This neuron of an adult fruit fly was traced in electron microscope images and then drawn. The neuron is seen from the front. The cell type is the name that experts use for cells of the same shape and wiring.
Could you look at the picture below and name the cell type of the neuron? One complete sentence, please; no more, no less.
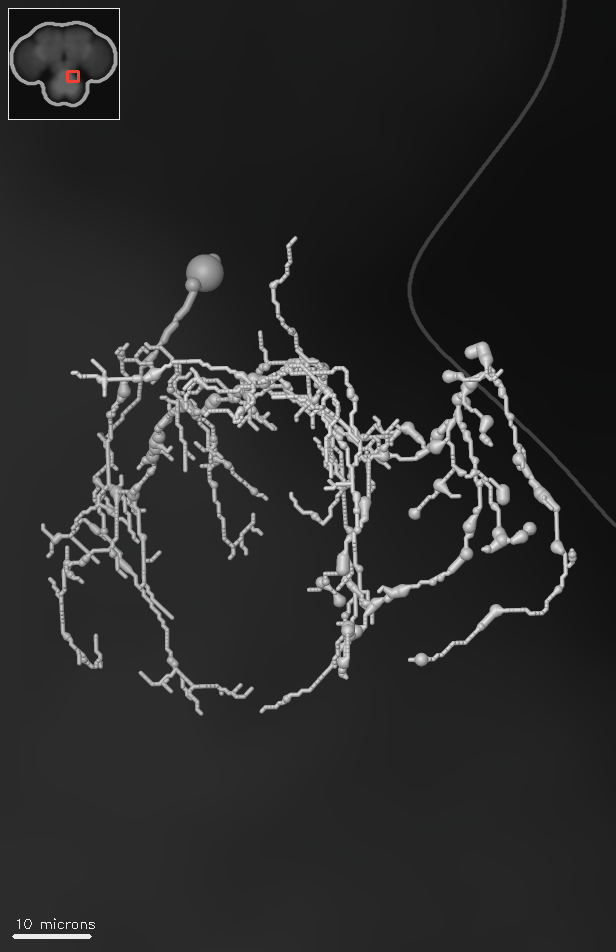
By type, the neuron is IN03B067.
